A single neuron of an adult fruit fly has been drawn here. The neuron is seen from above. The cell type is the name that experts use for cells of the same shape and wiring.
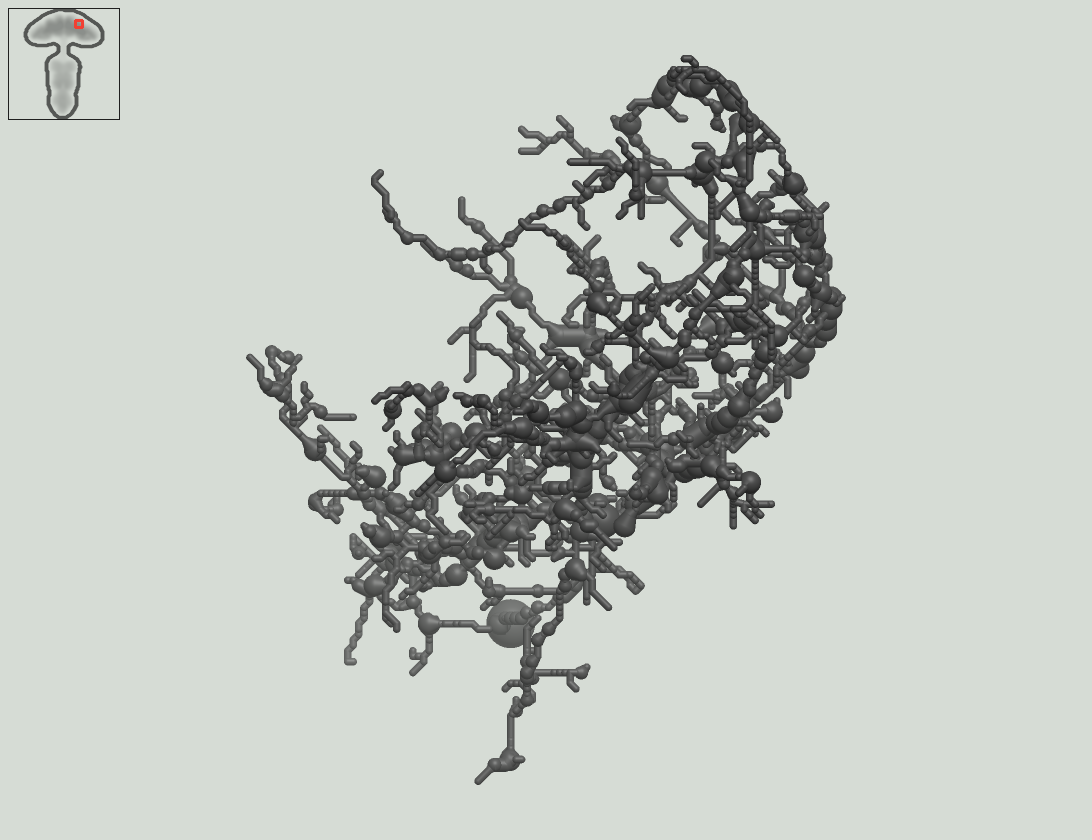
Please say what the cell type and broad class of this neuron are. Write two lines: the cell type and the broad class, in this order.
CB3661
central-brain intrinsic neuron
